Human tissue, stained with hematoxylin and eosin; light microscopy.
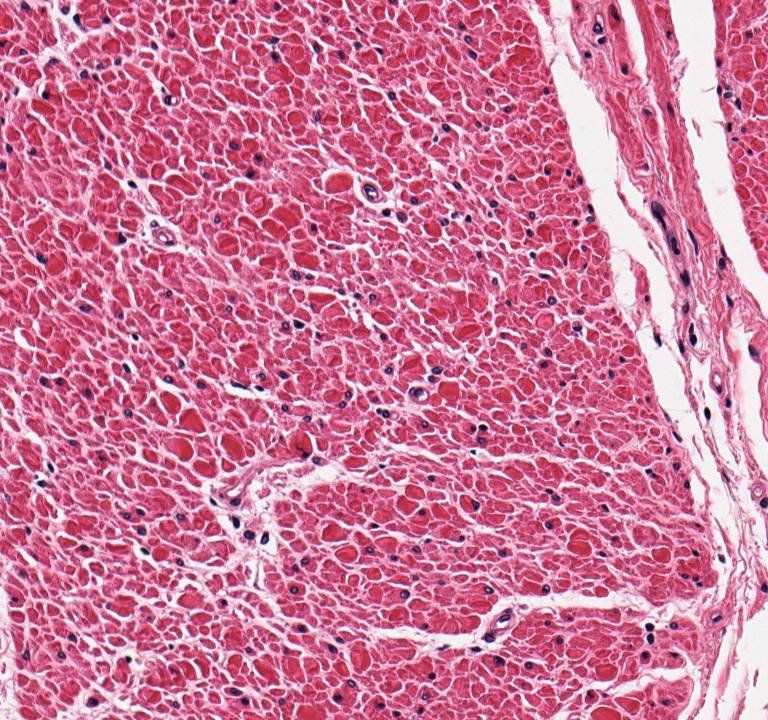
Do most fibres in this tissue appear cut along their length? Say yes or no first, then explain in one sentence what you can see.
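No. Most of the field, from the left edge to the upper right band, is a dense sheet of muscle fibres cut in cross-section.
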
